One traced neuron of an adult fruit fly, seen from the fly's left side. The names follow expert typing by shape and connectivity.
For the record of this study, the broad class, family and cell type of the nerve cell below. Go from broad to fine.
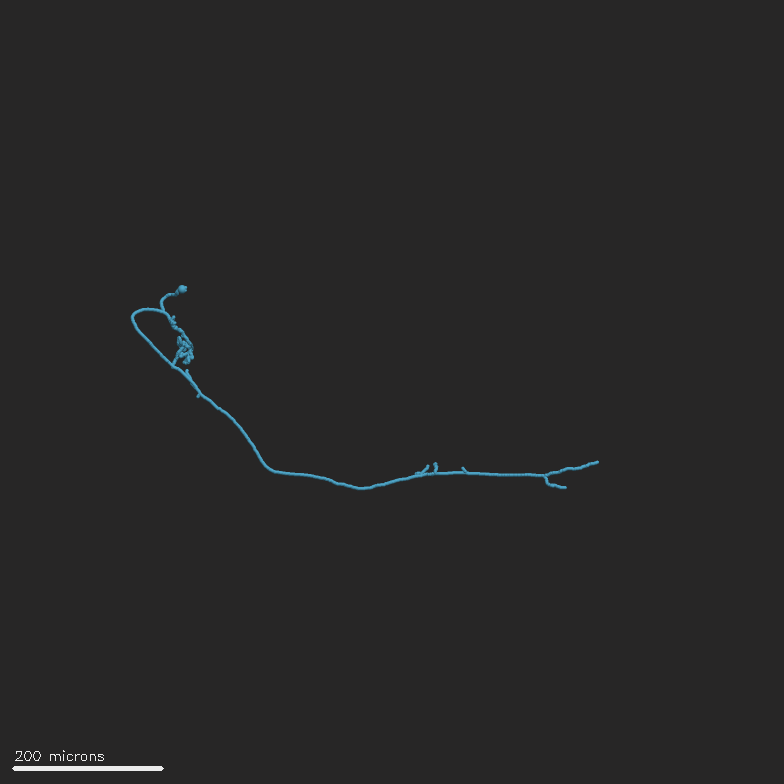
descending neuron; hemilineage PSp2; DNp17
